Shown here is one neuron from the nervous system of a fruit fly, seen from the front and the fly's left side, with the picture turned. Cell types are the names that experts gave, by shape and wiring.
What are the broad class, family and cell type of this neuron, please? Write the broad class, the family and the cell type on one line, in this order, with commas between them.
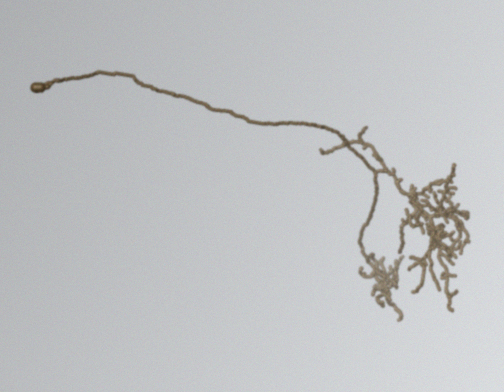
central-brain intrinsic neuron, hemilineage DM1_antero_ventral, SAD079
